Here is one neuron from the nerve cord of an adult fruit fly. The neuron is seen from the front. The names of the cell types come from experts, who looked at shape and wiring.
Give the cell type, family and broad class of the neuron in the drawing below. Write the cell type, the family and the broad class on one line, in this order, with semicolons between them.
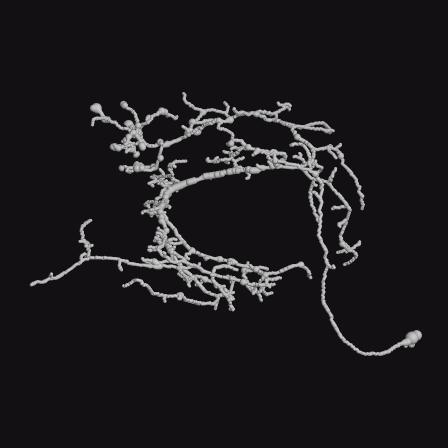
IN03B065; hemilineage 03B; nerve-cord intrinsic neuron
